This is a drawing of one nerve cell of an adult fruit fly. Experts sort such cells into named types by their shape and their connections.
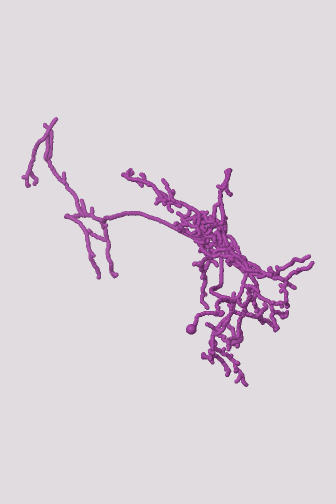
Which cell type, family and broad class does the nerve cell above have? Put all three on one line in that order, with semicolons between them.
AVLP733m; hemilineage VLPl&d1_dorsal; central-brain intrinsic neuron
